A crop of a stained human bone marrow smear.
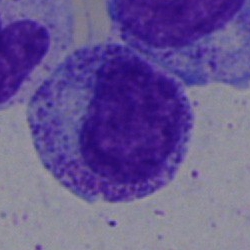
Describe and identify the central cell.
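First, the nuclear chromatin is dark purple and fairly evenly textured, without coarse clumps. Second, pale greyish-blue cytoplasm surrounds the nucleus, with a wider rim on the left than on the right. Third, numerous purple granules are scattered through it, densest towards the cell edge. Fourth, a paler, less granular zone lies just left of the nucleus. The cell is a myelocyte.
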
